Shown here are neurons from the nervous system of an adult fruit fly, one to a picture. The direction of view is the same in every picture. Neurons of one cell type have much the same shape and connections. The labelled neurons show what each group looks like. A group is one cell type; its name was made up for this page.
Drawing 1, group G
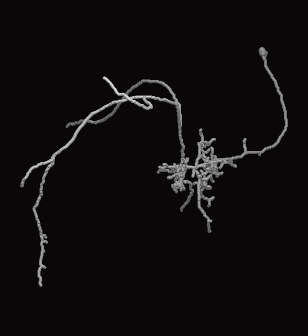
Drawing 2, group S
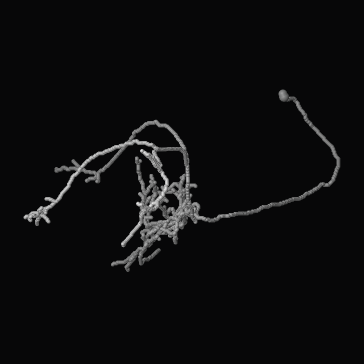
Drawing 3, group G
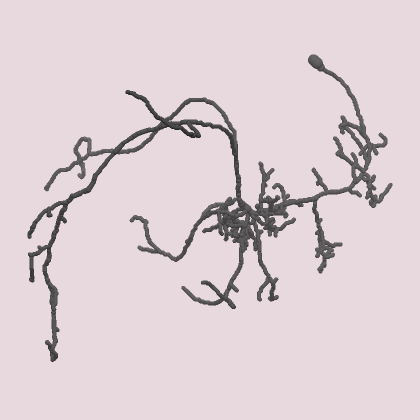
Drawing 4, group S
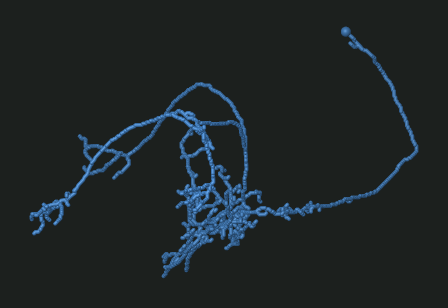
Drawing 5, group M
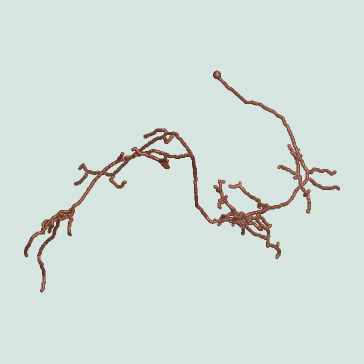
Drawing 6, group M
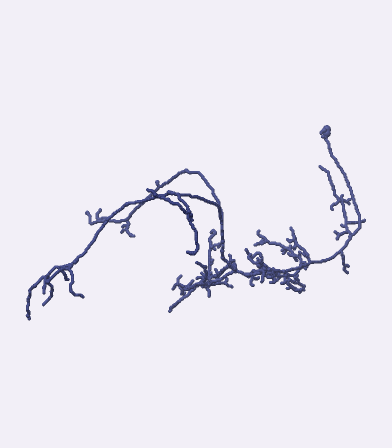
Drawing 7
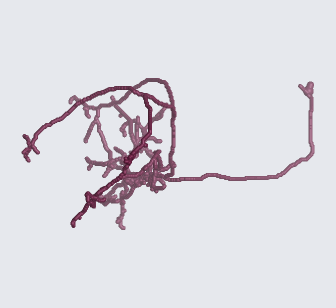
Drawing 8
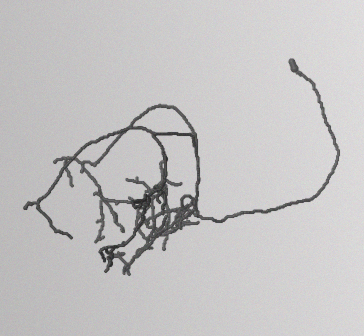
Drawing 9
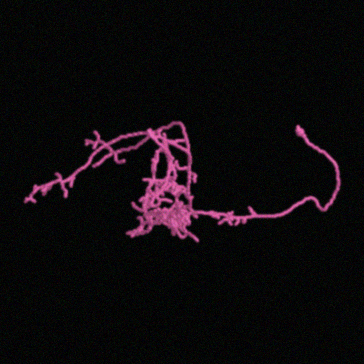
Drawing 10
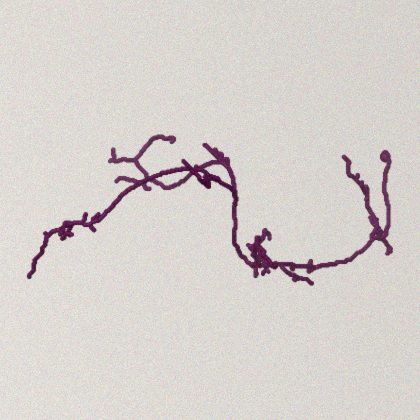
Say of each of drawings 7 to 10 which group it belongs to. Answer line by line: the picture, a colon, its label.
7: group S
8: group S
9: group S
10: group M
